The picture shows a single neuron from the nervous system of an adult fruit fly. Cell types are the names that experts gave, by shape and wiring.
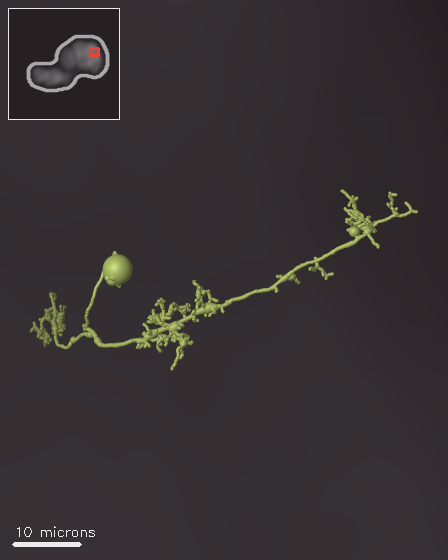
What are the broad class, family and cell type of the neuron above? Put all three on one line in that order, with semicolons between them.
optic-lobe intrinsic neuron; T; T2a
